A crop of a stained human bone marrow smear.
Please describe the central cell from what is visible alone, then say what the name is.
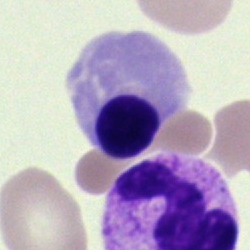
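Dense, very dark chromatin shows little visible texture. The nucleus lies off-centre, toward the lower edge of the cell. Abundant pale lilac-blue cytoplasm covers more area than the nucleus. The cell is an erythroblast.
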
